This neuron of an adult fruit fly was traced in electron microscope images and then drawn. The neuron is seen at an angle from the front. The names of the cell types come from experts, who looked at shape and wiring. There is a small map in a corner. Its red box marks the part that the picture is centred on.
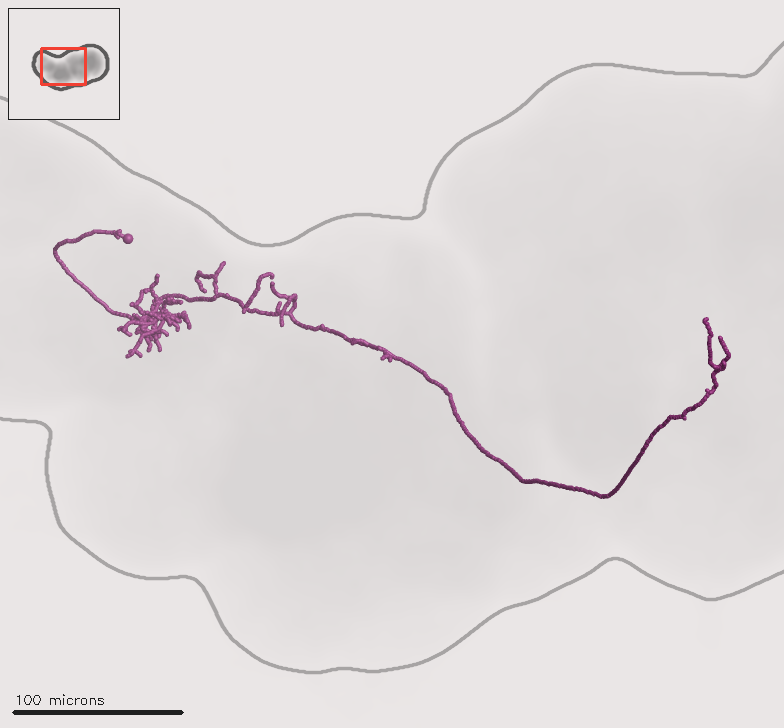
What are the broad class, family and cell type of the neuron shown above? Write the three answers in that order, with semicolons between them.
ascending neuron; hemilineage 19B; AN19B100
